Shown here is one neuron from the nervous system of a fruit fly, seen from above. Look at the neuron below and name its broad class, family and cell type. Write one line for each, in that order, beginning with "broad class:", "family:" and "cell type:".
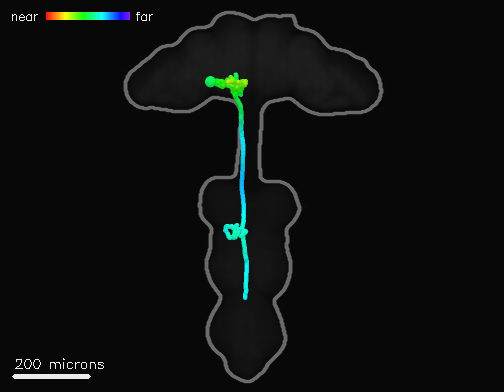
broad class: descending neuron
family: hemilineage LB12
cell type: DNge015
